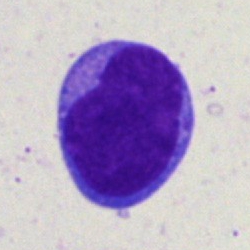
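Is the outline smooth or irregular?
Smooth and unbroken, around an oval cell.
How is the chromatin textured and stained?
Finely textured, staining a dense purple.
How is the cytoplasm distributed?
It is widest at the upper left, where it has a paler zone; no granules are seen in it.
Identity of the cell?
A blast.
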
